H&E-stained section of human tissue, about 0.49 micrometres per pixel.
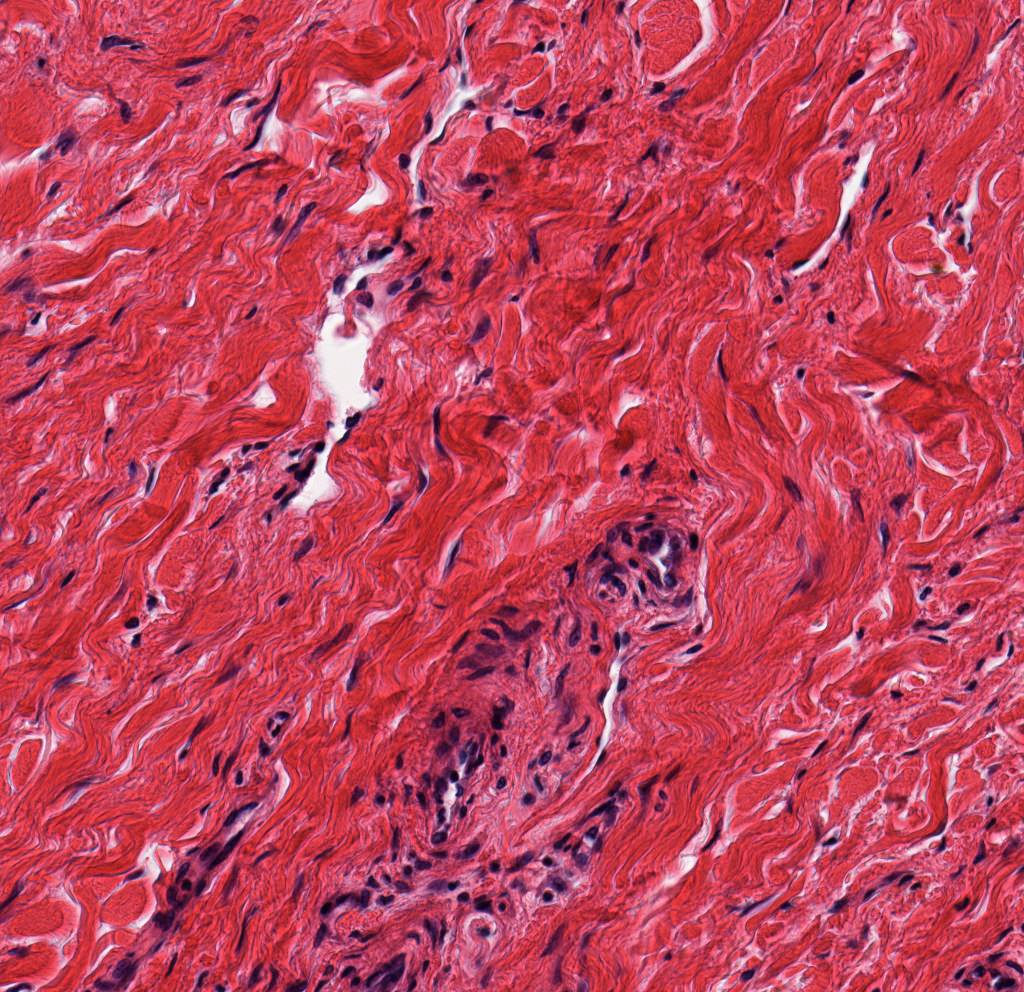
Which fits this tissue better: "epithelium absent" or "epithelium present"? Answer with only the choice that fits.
Epithelium absent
